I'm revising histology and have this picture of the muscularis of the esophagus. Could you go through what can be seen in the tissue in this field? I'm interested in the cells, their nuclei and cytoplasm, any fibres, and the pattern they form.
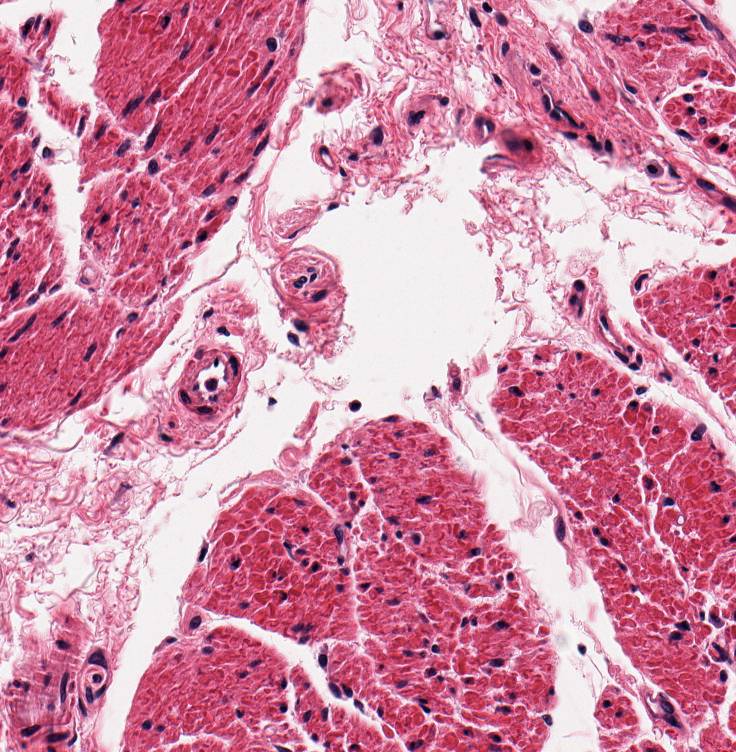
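Pale, loose connective tissue separates large bundles of muscle fibres whose cytoplasm stains a deep, bright pink-red. Left of centre in the upper half, small thick-walled vessels with narrow lumens lie in that loose tissue. Epithelium is absent throughout.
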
